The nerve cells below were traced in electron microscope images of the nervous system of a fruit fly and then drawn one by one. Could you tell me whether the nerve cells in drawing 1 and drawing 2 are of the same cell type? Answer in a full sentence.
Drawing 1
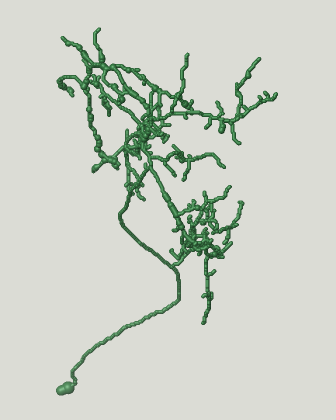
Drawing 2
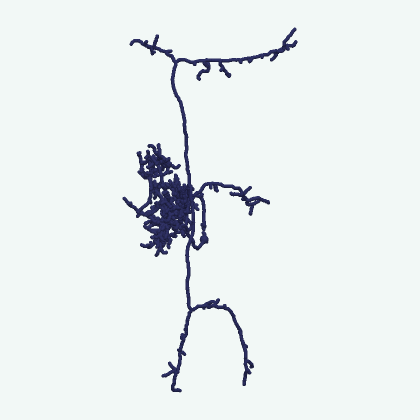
They are of different cell types.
